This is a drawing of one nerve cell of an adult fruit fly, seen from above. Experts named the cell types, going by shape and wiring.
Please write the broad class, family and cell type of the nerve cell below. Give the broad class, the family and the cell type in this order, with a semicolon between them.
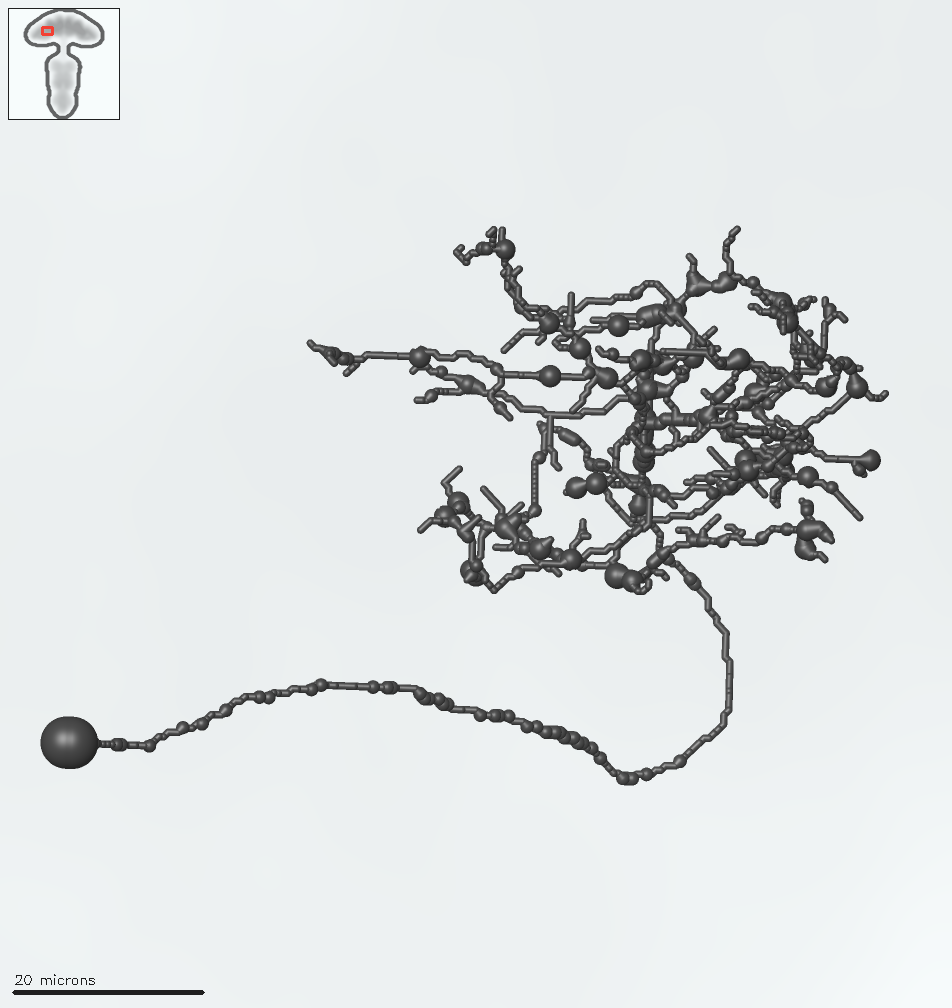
central-brain intrinsic neuron; hemilineage VPNp&v1_posterior; LHPV2a1_a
